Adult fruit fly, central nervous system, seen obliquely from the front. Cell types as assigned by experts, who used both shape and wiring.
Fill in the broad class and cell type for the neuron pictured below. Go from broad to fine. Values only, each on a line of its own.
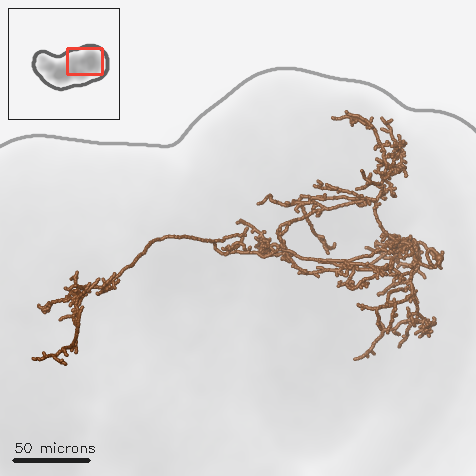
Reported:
central-brain intrinsic neuron
CL093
